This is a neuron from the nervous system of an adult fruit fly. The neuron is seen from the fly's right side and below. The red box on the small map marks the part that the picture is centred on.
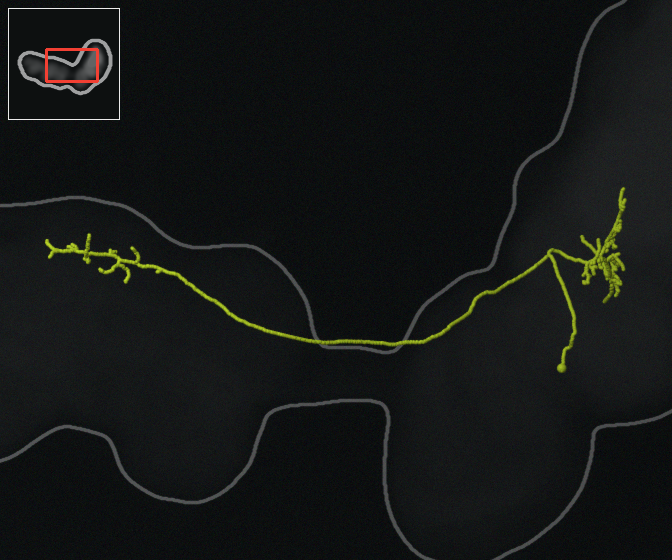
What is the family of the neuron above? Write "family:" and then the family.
family: hemilineage LB12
